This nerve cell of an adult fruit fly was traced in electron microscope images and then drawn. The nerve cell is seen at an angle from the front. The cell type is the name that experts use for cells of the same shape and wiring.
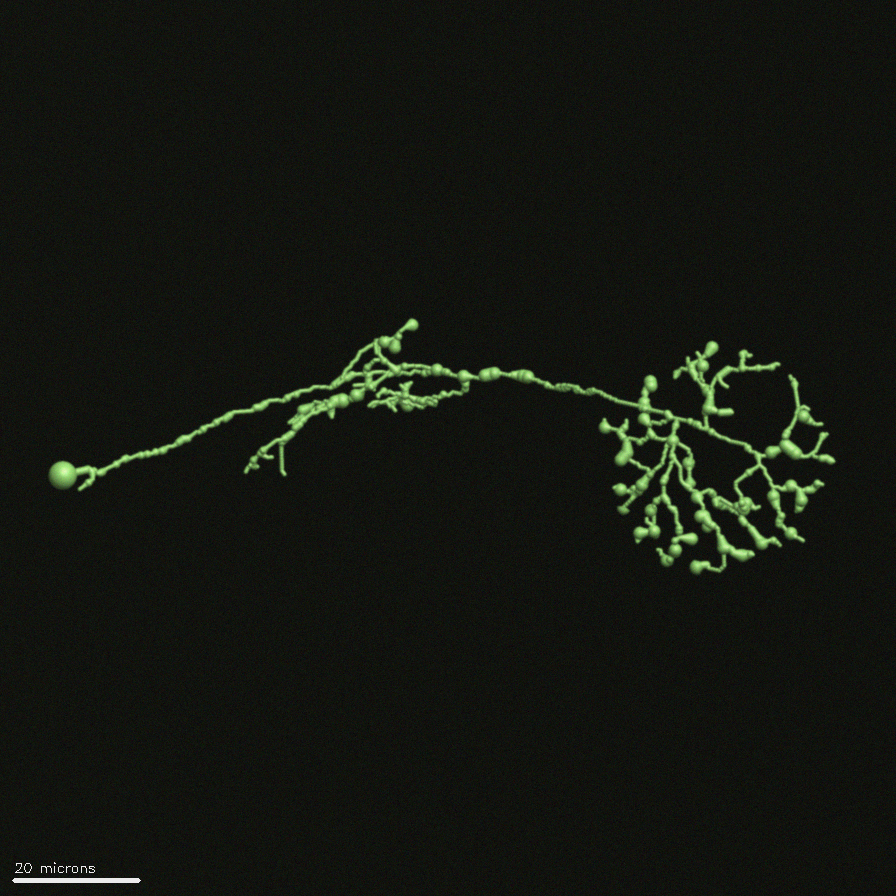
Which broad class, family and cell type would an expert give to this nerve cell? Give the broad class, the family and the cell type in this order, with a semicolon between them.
central-brain intrinsic neuron; hemilineage EBa1; ER3a_b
